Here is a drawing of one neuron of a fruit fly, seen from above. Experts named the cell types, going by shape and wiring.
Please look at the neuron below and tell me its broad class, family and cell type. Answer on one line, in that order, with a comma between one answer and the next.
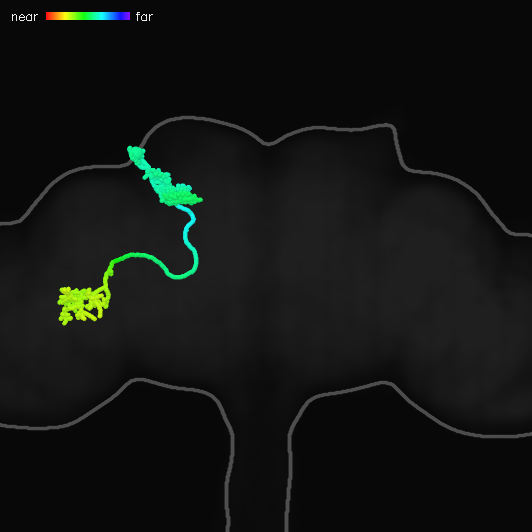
central-brain intrinsic neuron, hemilineage ALl1_ventral, VP1d+VP4_l2PN2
